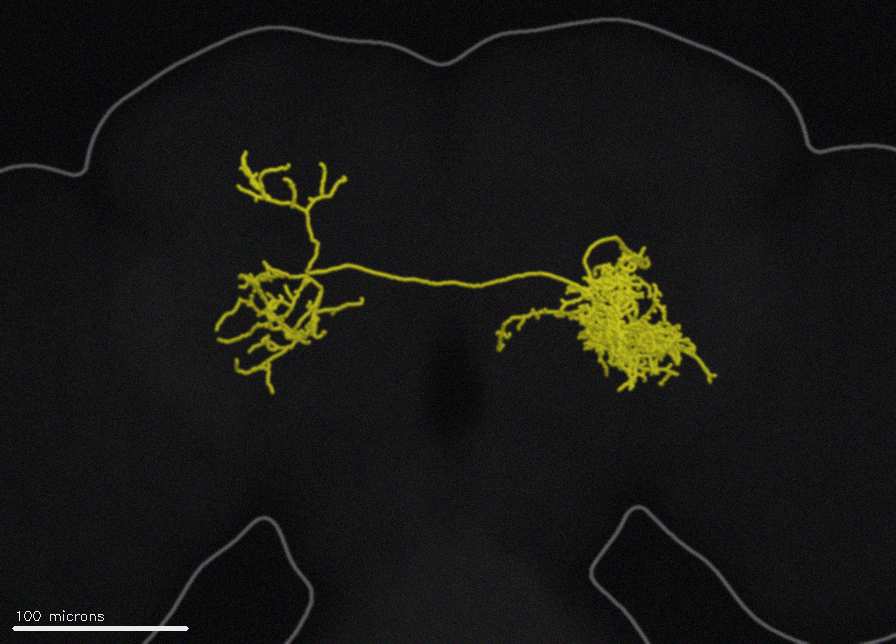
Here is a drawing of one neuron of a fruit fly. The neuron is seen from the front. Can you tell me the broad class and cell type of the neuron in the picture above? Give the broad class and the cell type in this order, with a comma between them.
central-brain intrinsic neuron, PVLP130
